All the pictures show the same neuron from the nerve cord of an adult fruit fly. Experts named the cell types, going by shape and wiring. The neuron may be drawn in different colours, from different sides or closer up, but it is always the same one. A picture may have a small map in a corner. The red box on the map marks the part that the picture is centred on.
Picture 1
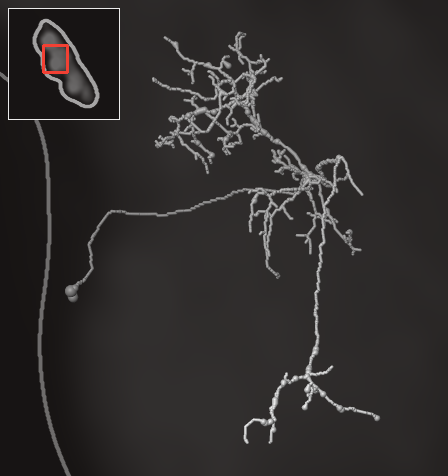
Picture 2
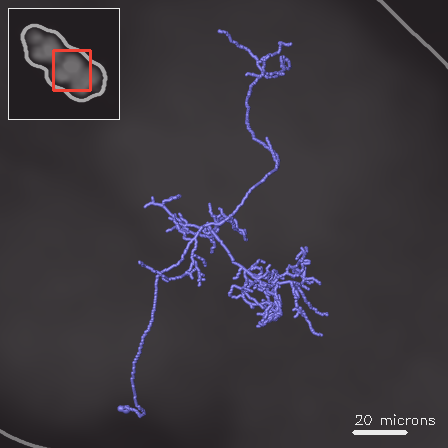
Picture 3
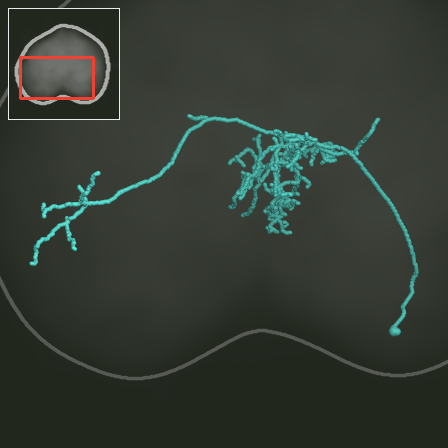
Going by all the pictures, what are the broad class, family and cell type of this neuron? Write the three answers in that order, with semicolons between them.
nerve-cord intrinsic neuron; hemilineage 07B; IN07B080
